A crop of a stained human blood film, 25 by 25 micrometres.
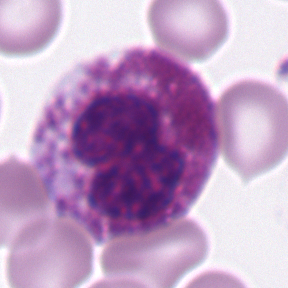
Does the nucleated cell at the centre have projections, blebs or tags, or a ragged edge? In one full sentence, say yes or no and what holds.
No, no projections, blebs or ragged parts break the cell's outline.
